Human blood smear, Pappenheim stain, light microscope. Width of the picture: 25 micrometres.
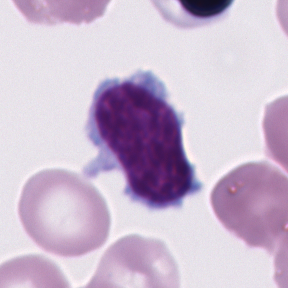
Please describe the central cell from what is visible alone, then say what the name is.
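Looking first at the chromatin: dense, deep purple, mottled in texture. Around the nucleus there's only a narrow rim of cytoplasm, and I see no granules in it. Part of another cell with a dark nucleus is cut off at the top edge. So, a typical lymphocyte.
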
